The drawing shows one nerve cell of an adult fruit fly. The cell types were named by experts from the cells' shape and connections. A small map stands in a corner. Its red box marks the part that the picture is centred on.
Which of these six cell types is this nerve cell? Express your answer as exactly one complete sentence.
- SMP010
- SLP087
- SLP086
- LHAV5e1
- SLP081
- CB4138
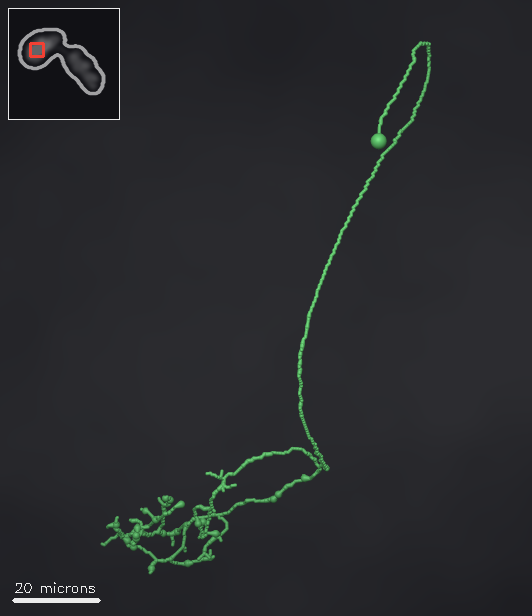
This nerve cell is classified under the cell type CB4138.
